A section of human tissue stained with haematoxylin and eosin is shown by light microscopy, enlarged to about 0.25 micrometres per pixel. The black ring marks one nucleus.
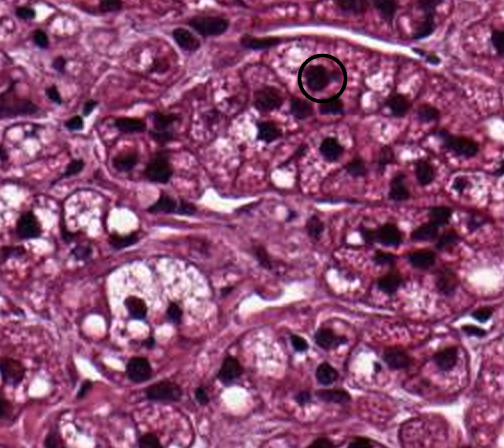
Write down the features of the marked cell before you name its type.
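The nucleus is round and stains densely dark, about the same size as the nuclei of the neighbouring cells. The cell sits just below a thin, long, white slit-like space that runs across the field above it. It lies among a packed group of similar cells, each with a round dark nucleus and vacuolated pink cytoplasm. It is an adrenal cortical cell.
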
